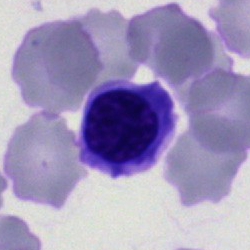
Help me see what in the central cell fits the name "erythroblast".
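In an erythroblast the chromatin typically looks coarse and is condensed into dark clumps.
First item, chromatin: here it is dark purple and coarsely clumped, which goes with the name erythroblast. Next item, cytoplasm: it forms a scant deep-blue rim, widest on the right side of the nucleus, and contains no vacuoles.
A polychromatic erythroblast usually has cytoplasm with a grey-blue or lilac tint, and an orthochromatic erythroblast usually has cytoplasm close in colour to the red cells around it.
Last item, outline: the cell is roughly round, with a short pointed corner at the upper right.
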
